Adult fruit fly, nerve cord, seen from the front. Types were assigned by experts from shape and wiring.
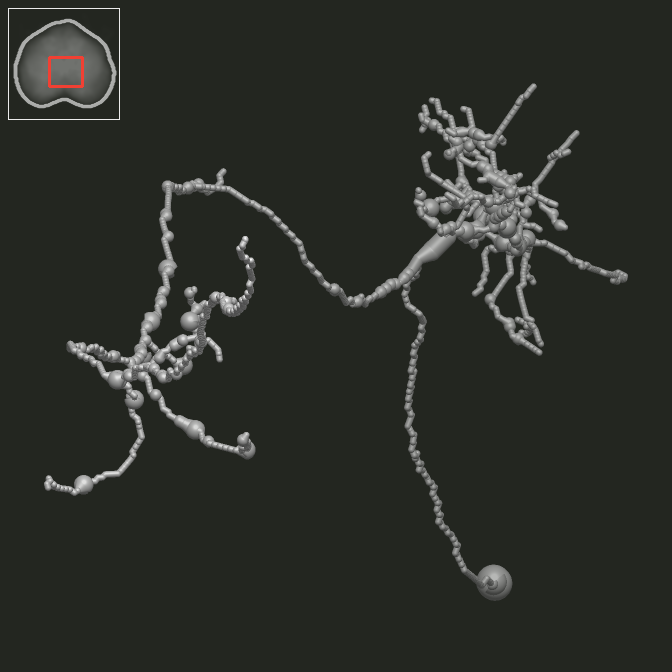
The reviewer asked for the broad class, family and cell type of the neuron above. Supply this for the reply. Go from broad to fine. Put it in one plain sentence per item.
An ascending neuron of hemilineage 10B, type AN10B047.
